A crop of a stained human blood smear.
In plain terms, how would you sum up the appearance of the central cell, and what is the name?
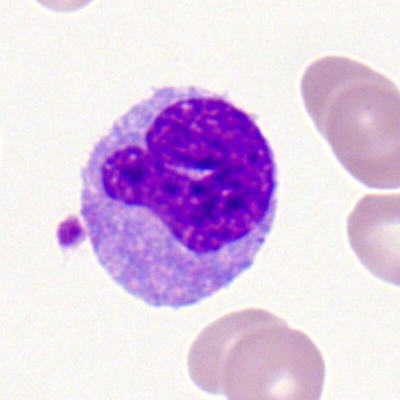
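Looking at the nucleus first: it is folded, with a smaller lobe on its left side, and it sits toward the upper right of the cell. Around it the cytoplasm is abundant and pale greyish-blue, holding fine, faint pinkish-purple granules. This is a monocyte.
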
